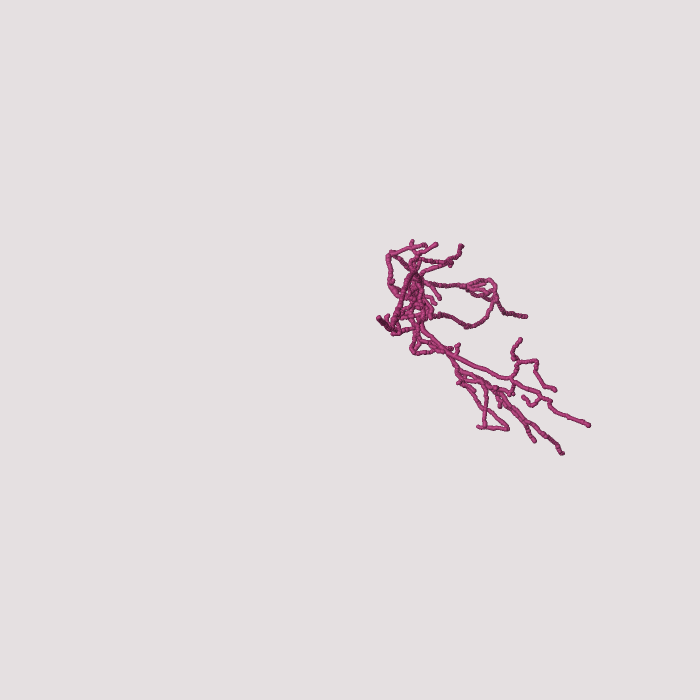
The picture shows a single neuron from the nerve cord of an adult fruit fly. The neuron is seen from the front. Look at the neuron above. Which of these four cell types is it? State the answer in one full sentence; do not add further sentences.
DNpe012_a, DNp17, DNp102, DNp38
The cell type for the neuron is DNp102.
